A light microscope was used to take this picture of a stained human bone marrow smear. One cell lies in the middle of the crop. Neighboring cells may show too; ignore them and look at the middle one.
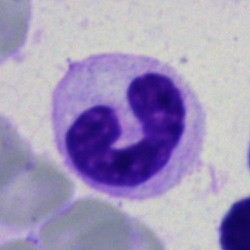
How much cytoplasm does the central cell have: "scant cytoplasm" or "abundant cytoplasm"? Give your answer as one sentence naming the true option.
A wide area of cytoplasm encircles its nucleus.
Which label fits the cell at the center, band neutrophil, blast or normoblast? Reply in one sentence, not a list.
The cell occupying the middle of the crop is a band neutrophil.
